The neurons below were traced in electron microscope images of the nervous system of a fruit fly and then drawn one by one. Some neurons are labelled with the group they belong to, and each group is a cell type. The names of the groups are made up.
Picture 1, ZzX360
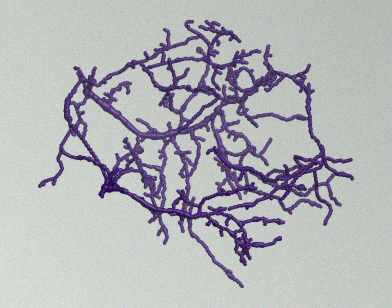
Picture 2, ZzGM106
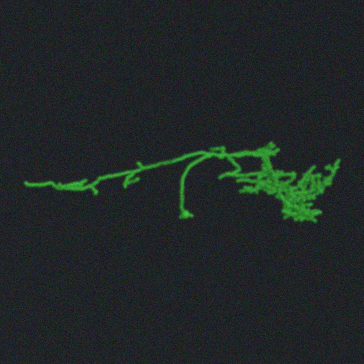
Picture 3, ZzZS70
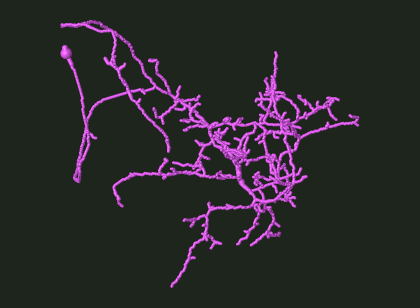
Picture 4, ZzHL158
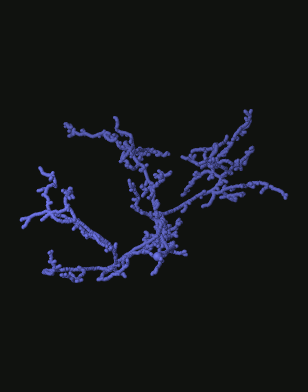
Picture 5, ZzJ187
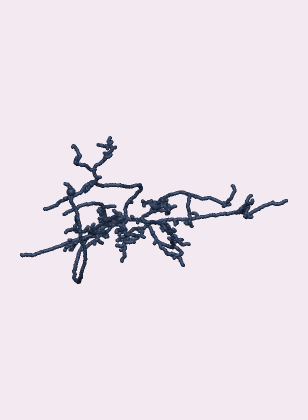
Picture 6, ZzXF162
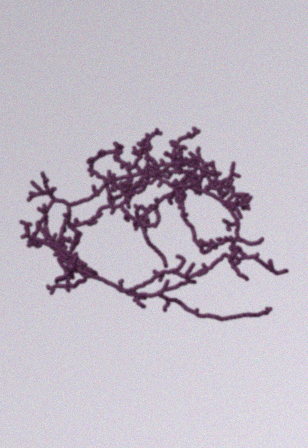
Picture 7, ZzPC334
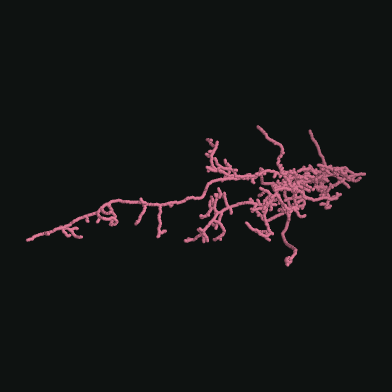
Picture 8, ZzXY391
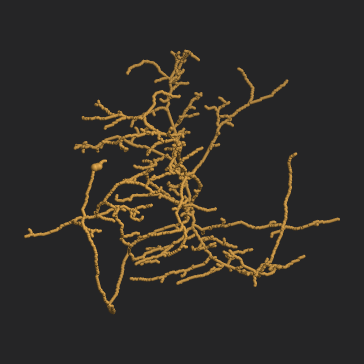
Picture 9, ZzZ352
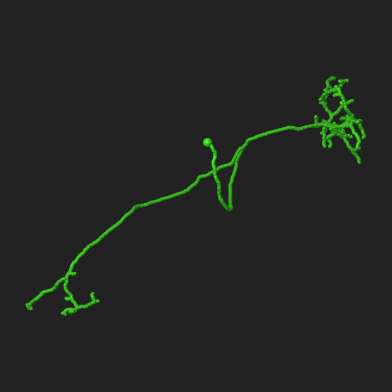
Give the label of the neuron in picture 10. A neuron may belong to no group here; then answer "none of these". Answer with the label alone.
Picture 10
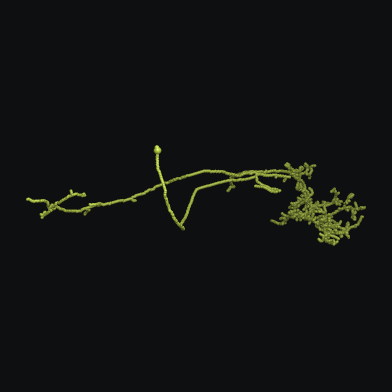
ZzGM106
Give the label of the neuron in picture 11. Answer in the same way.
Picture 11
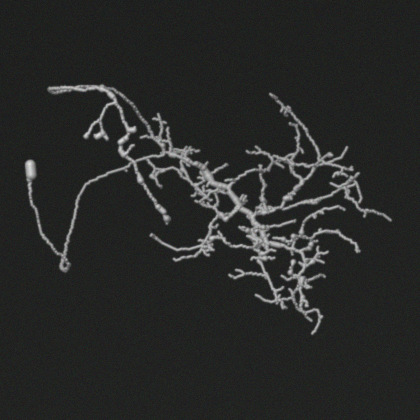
ZzZS70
